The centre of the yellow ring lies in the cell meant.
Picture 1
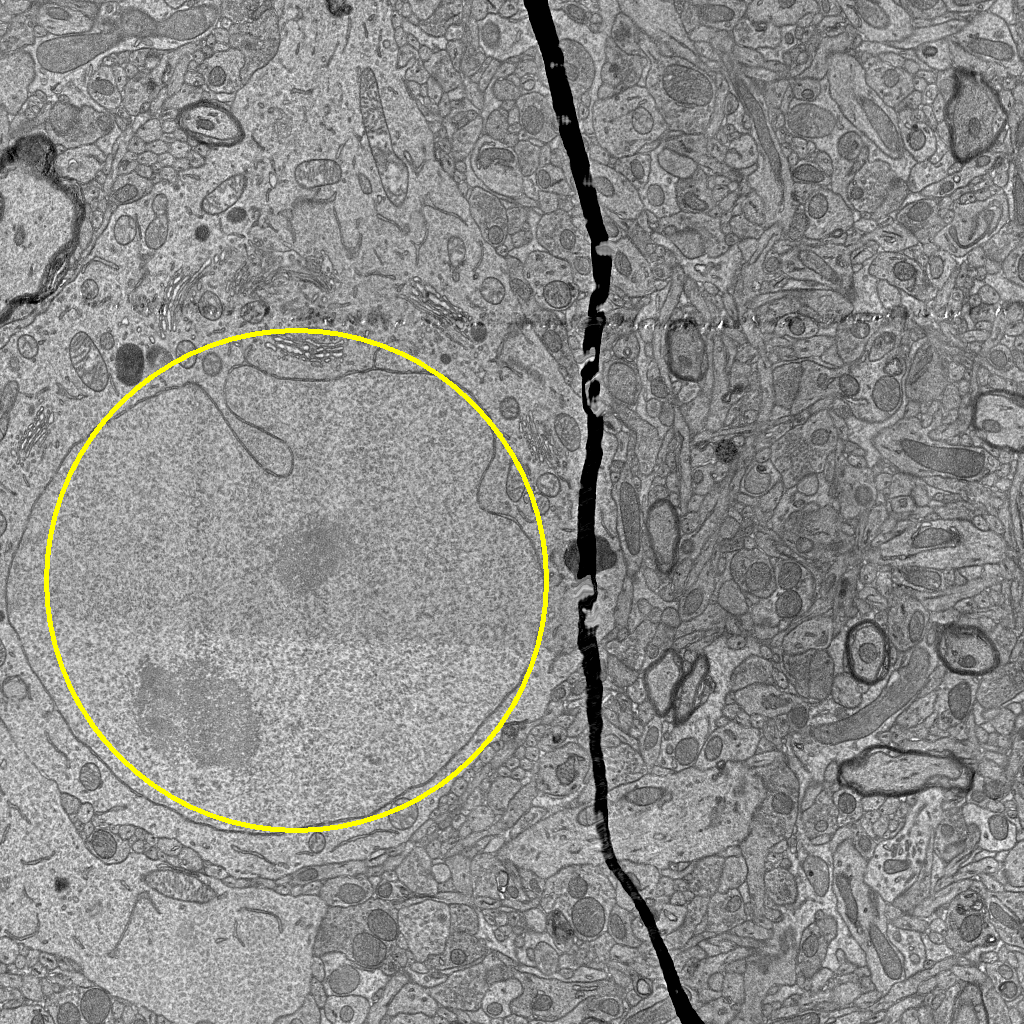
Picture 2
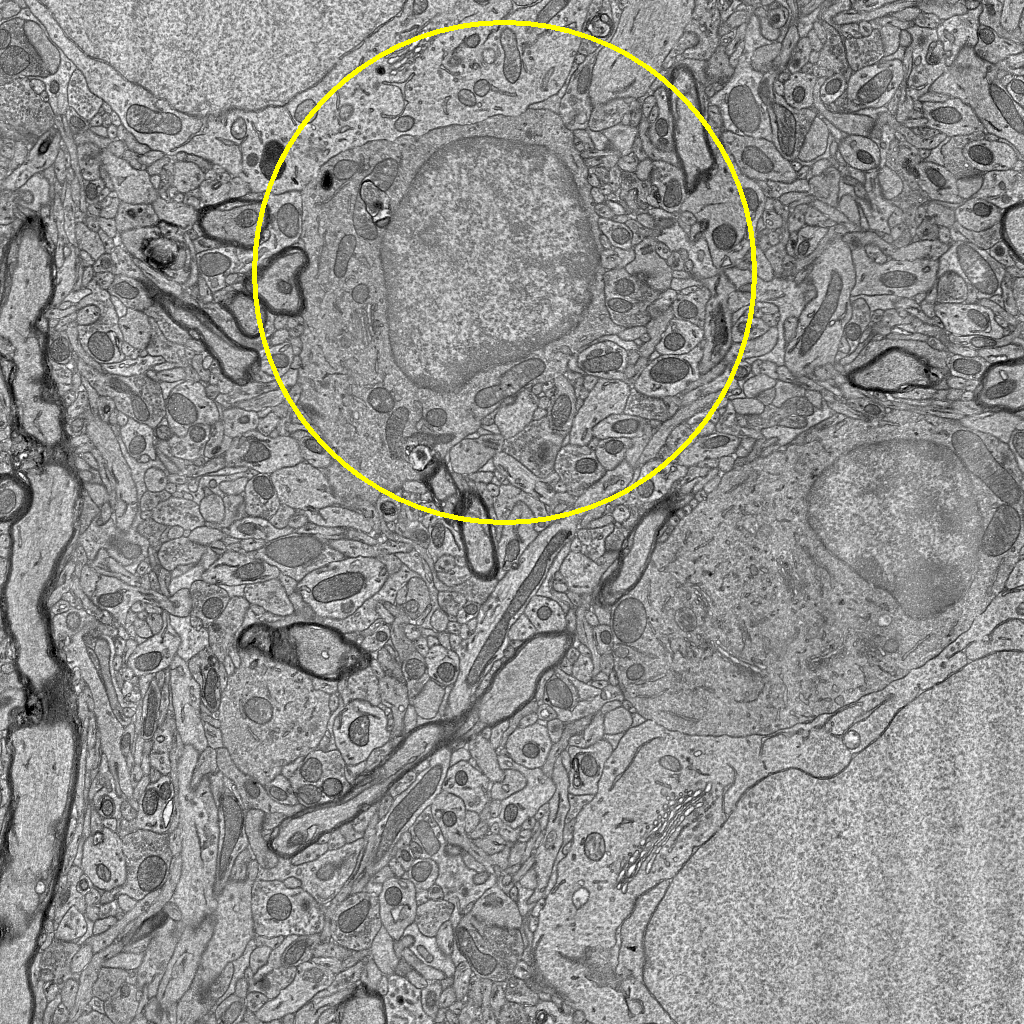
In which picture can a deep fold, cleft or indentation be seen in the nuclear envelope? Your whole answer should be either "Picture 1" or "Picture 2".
Picture 1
